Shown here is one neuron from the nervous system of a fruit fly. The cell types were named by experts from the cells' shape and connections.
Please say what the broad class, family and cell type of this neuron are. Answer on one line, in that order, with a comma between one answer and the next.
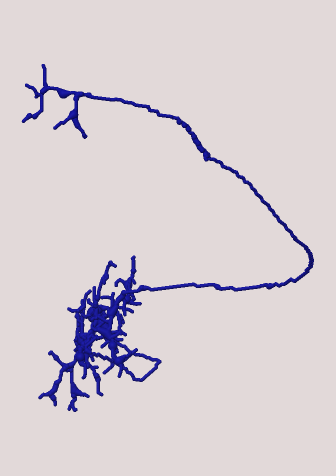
optic-lobe intrinsic neuron, TmY, TmY18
